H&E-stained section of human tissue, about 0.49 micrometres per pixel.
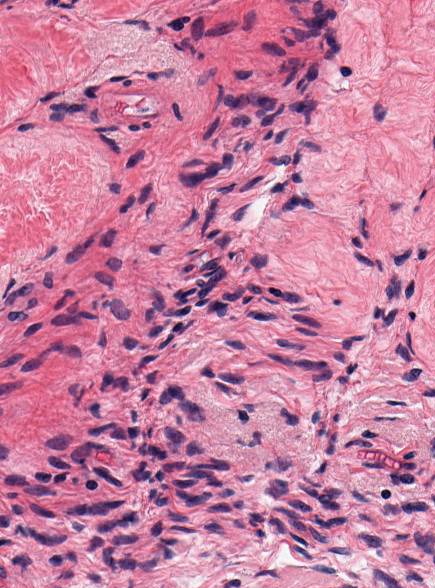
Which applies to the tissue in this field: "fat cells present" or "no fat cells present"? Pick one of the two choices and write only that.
No fat cells present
